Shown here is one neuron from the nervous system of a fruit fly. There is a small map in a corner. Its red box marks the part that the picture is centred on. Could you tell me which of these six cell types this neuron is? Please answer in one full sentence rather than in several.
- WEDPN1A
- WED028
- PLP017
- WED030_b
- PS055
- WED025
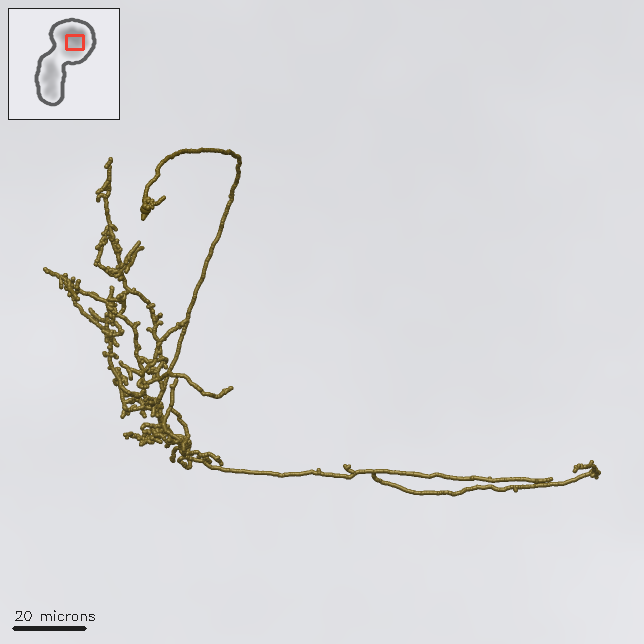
This neuron counts as a member of the cell type WED025.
